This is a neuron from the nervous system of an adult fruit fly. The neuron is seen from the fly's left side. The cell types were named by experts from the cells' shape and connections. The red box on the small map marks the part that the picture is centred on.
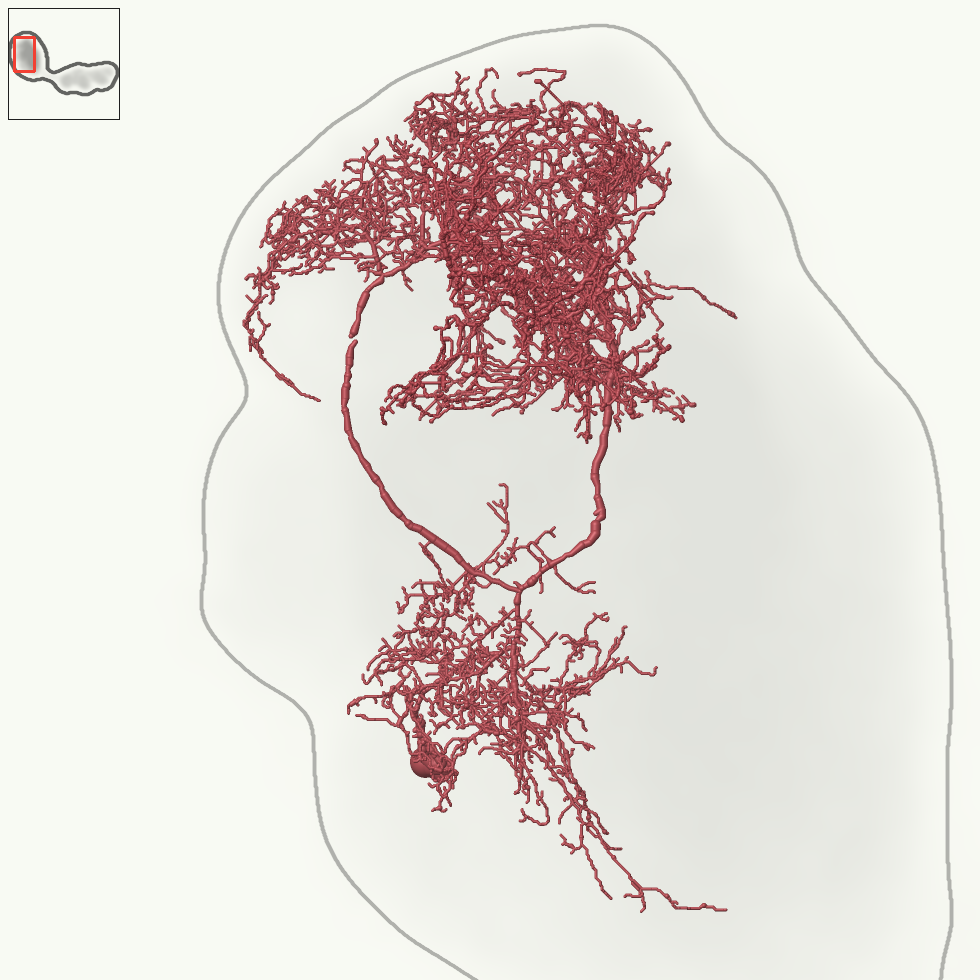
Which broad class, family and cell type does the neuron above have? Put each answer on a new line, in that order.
central-brain intrinsic neuron
AstA
AstA1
